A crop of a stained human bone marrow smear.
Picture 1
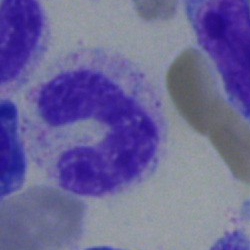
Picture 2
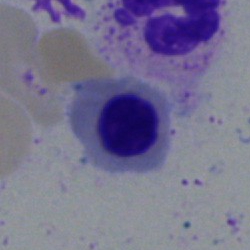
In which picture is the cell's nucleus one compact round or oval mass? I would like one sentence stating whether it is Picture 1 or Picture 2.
In picture 2 the nucleus of the cell is a compact round or oval mass, not a band.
